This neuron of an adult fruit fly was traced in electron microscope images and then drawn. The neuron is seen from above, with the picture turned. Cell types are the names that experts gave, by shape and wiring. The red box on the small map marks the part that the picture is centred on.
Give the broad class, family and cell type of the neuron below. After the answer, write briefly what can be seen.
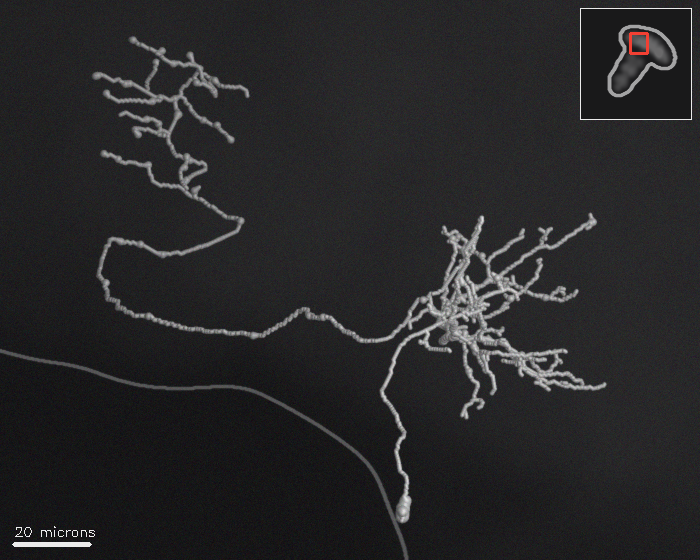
It is a visual centrifugal neuron. Its family is hemilineage VLPp&l1_posterior. It is of cell type LPT116. From left to right in the picture it spans about 140 microns. Dozens of branch ends can be seen.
